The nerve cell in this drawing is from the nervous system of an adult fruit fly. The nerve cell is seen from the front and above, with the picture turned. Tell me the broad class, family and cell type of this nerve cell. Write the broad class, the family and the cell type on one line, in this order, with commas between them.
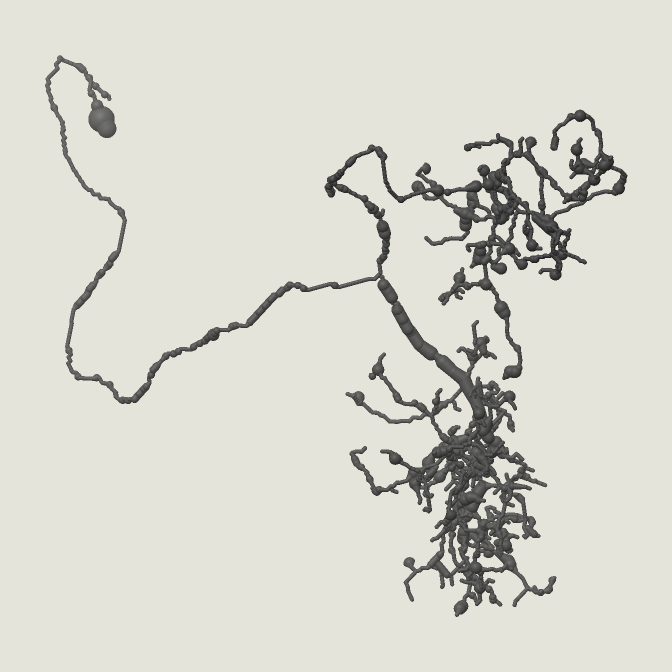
central-brain intrinsic neuron, hemilineage VLPl&p1_posterior, LHPV7a1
